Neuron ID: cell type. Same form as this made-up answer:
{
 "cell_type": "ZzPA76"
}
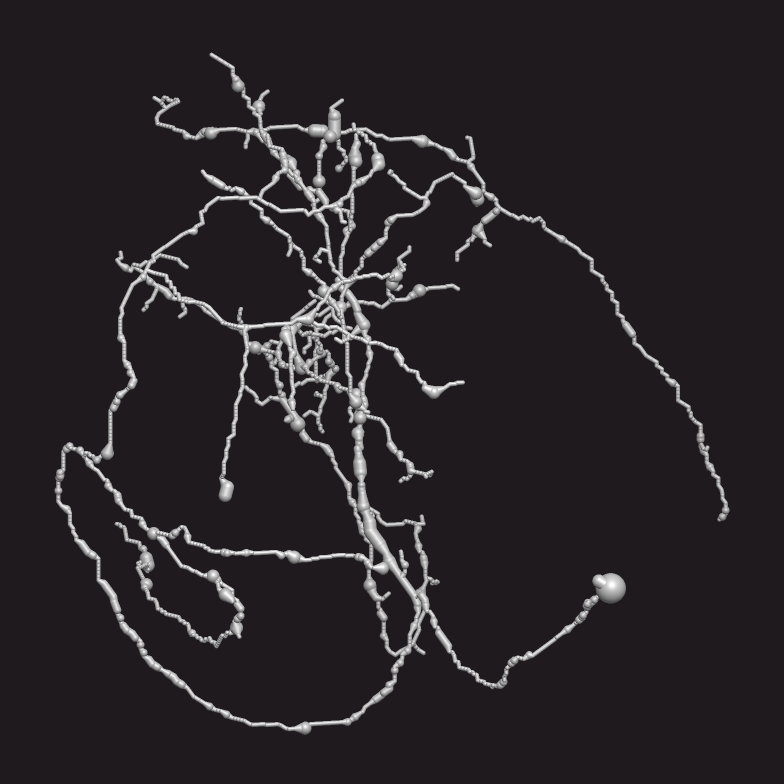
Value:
{
 "cell_type": "CB1604"
}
